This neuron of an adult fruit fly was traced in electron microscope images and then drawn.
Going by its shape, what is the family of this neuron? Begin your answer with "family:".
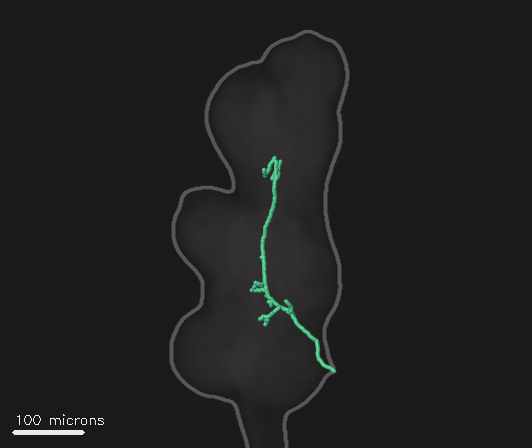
family: class mechanosensory proprioceptive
